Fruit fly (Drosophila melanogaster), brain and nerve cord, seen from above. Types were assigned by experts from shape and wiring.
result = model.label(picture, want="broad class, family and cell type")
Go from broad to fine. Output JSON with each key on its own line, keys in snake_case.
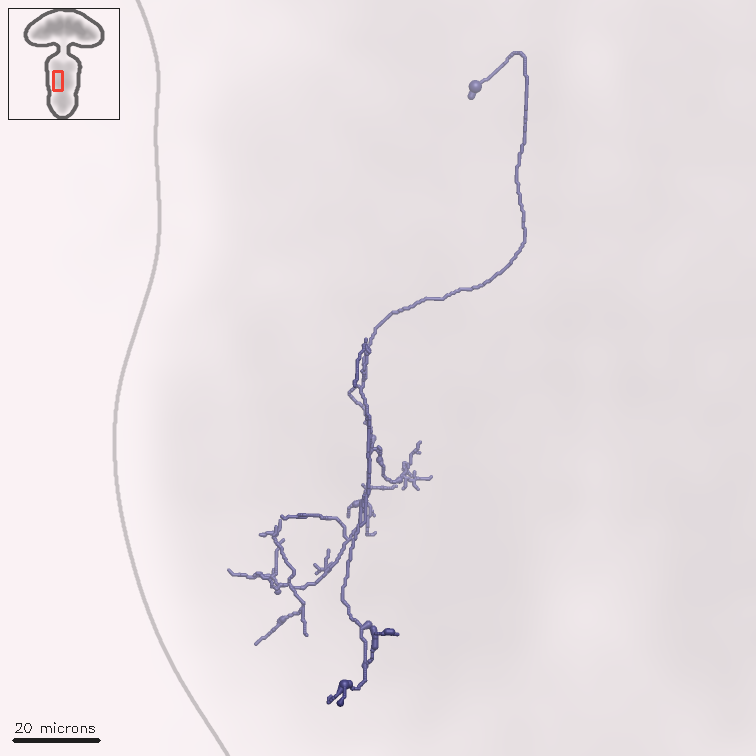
{
 "broad_class": "nerve-cord intrinsic neuron",
 "family": "hemilineage 14A",
 "cell_type": "IN14A114"
}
